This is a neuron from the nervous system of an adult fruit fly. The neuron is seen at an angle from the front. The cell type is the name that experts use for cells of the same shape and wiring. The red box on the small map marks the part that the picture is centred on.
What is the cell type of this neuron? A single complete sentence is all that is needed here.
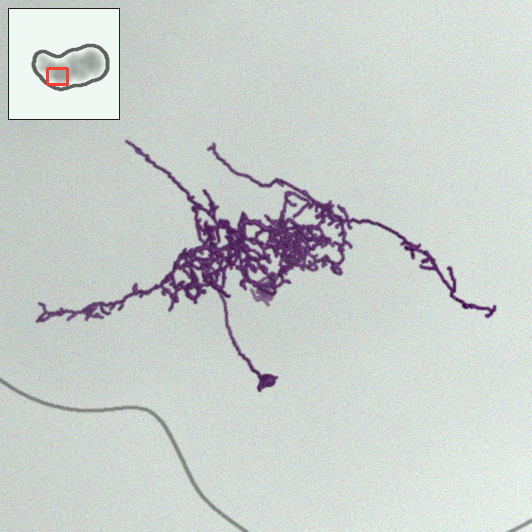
To this neuron applies the cell type name IN00A028.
